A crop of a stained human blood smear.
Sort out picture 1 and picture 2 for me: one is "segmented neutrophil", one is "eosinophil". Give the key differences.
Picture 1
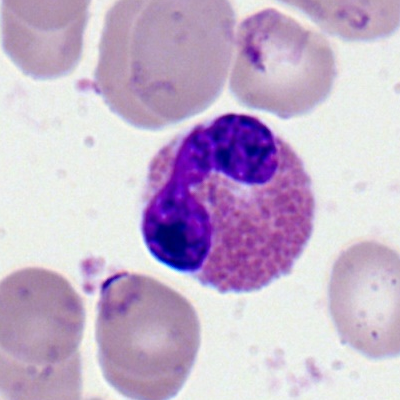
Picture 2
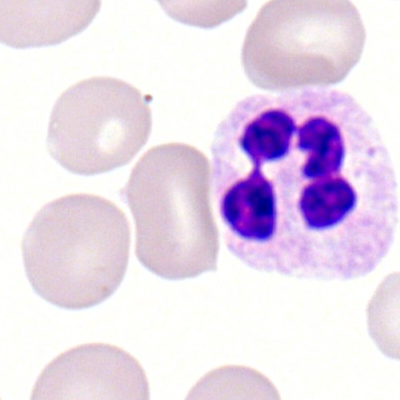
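Picture 1 shows an eosinophil, and picture 2 shows a segmented neutrophil. On lobe count: the eosinophil nucleus has two lobes, at the upper right and lower left of the cell, while the segmented neutrophil nucleus is divided into four separate lobes.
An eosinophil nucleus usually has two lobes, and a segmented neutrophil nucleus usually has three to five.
On how the lobes are joined: a thick band of nuclear material links the two lobes in picture 1, whereas thin strands link the lobes in picture 2. On granules: in picture 1 they are round and fairly uniform in size, and in picture 2 they are fine and faintly lilac.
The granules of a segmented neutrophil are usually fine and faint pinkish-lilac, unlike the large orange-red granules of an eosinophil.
On chromatin: in picture 2 it is dark purple and coarsely clumped.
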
